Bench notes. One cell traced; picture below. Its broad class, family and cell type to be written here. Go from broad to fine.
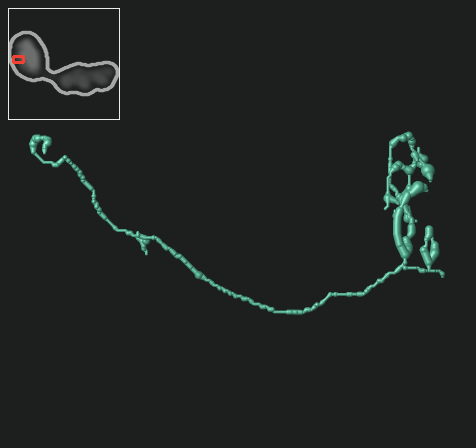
sensory neuron entering the brain; class thermosensory; TRN_VP3b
